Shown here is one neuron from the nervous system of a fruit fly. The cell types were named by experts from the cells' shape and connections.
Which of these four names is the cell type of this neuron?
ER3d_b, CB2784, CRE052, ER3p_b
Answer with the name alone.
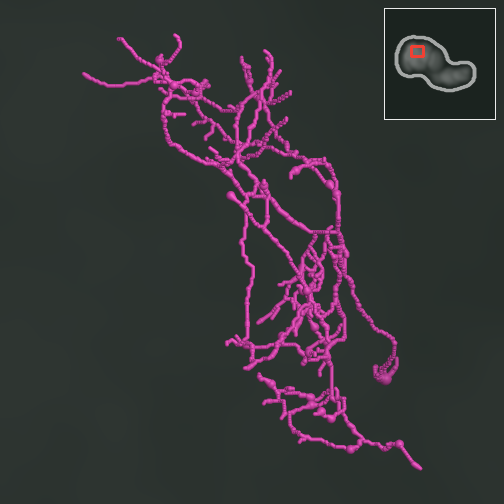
CB2784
